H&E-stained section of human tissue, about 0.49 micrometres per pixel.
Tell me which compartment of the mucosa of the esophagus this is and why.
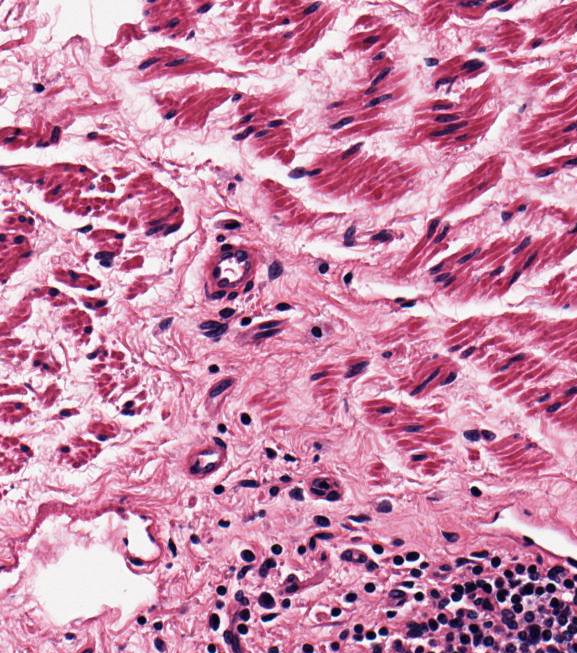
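Smooth muscle occupies the upper part and right side of this field. Its cells have elongated, blunt-ended nuclei and deep pink cytoplasm, and the bundles are cut in differing planes, some lengthwise, some across.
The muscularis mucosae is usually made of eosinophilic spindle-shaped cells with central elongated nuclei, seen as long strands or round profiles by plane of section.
Pale pink, loose, wavy connective tissue lies between the bundles, broadest in the centre and left.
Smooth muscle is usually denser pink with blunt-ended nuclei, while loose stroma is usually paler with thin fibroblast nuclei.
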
